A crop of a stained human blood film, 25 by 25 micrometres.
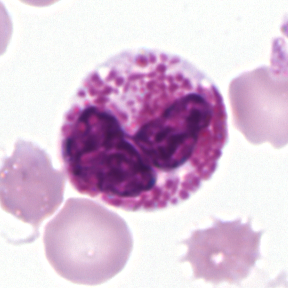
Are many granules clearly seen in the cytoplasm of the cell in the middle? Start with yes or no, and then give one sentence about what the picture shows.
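Yes. The cytoplasm is packed with coarse, round granules.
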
